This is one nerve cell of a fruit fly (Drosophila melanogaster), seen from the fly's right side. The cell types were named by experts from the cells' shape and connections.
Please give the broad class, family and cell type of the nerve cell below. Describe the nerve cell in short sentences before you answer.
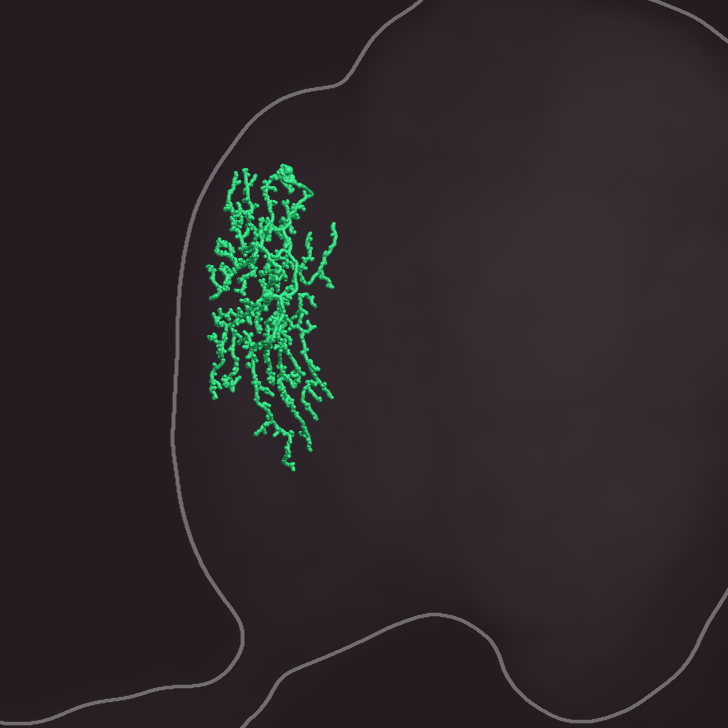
The cell body can be seen at the top of the picture. In this view it is taller than it is wide. Its broad class is optic-lobe intrinsic neuron. The family is Dm. The cell type is Dm20.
